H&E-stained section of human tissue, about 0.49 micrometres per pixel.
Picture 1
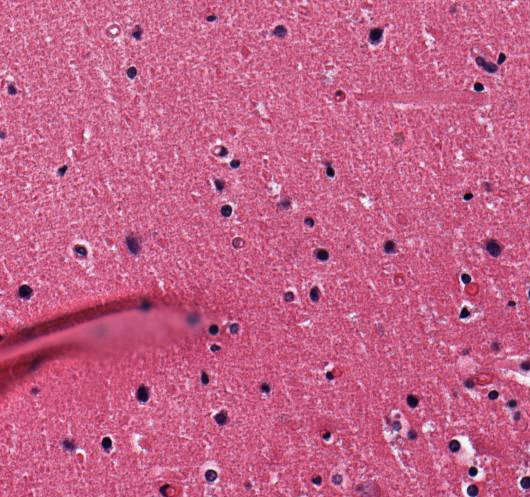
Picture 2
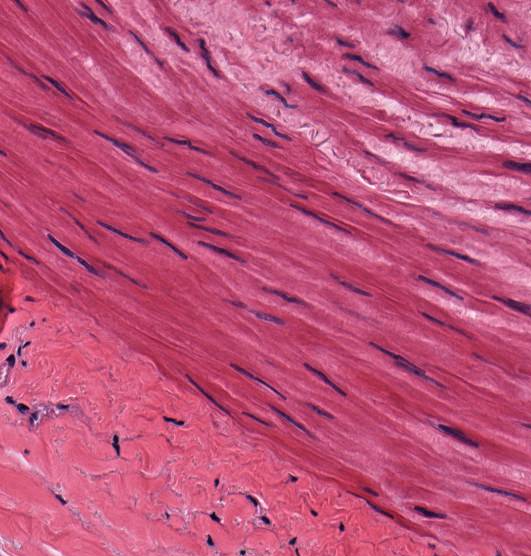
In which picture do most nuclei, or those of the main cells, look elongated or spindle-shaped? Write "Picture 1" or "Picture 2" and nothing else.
Picture 2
